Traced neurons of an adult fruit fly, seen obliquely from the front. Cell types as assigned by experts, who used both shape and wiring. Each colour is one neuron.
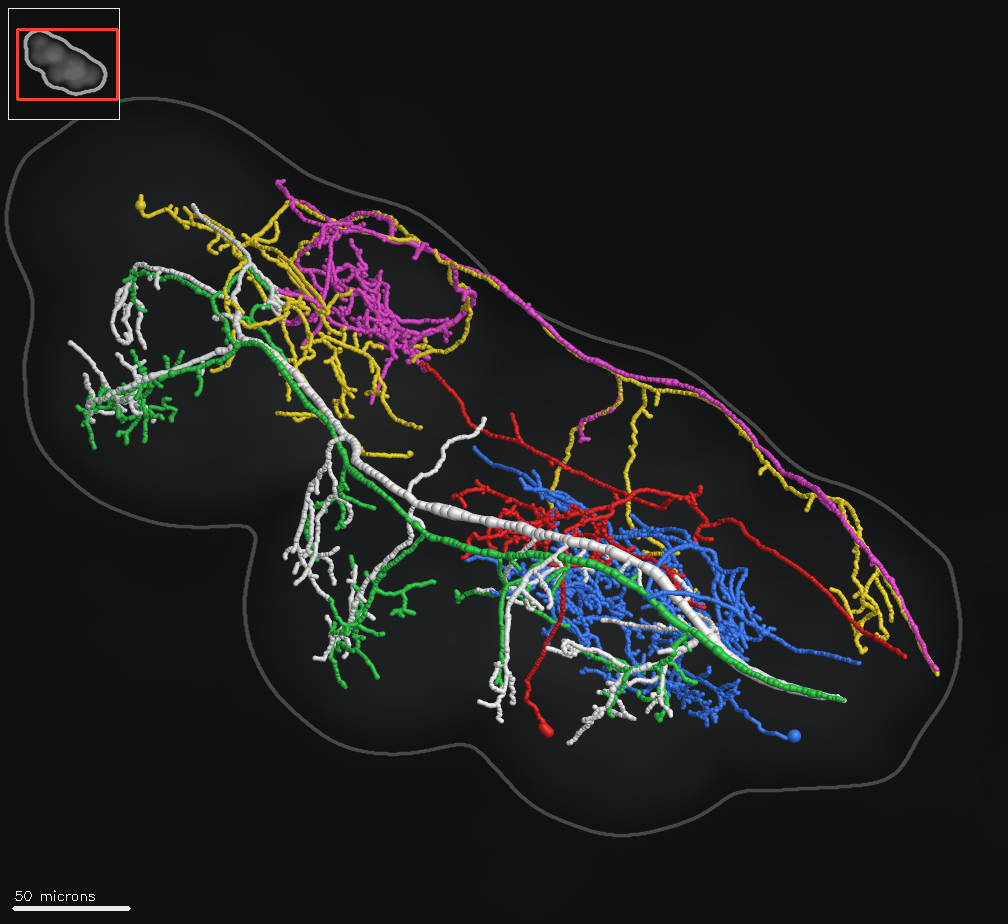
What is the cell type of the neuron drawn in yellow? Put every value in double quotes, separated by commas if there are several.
"AN19B051"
